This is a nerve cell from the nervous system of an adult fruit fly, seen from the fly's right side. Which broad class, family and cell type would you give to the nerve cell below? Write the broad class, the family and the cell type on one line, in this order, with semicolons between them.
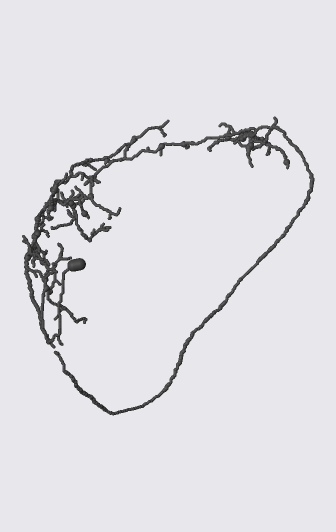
central-brain intrinsic neuron; hemilineage LHl2_dorsal; CB1289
